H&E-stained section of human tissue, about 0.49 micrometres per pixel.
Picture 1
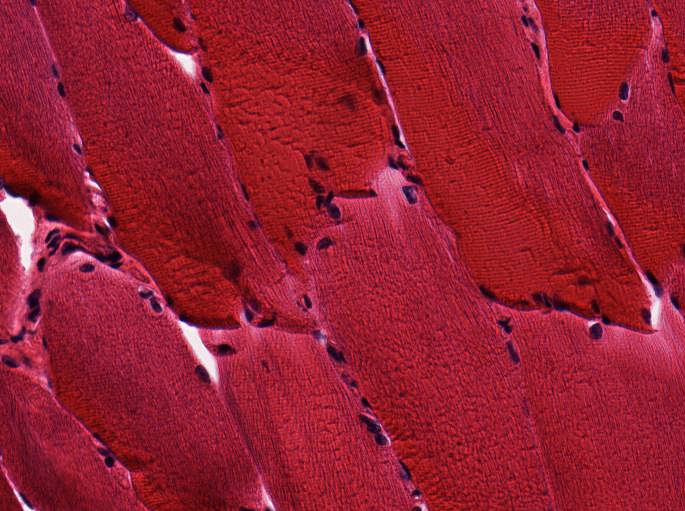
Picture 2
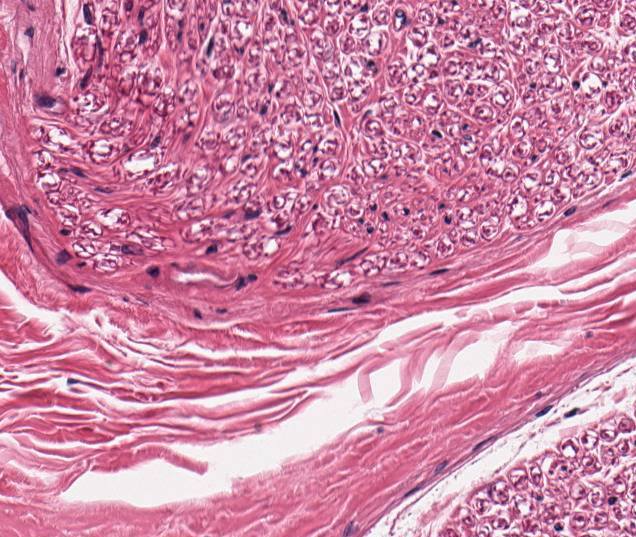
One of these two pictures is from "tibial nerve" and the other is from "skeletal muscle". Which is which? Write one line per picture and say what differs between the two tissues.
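The field in picture 1 comes from the skeletal muscle. The field is filled with broad, closely packed muscle fibres lying side by side in parallel.
The field in picture 2 comes from the tibial nerve. A large rounded bundle of nerve fibres cut in cross-section fills the upper part of the field.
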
